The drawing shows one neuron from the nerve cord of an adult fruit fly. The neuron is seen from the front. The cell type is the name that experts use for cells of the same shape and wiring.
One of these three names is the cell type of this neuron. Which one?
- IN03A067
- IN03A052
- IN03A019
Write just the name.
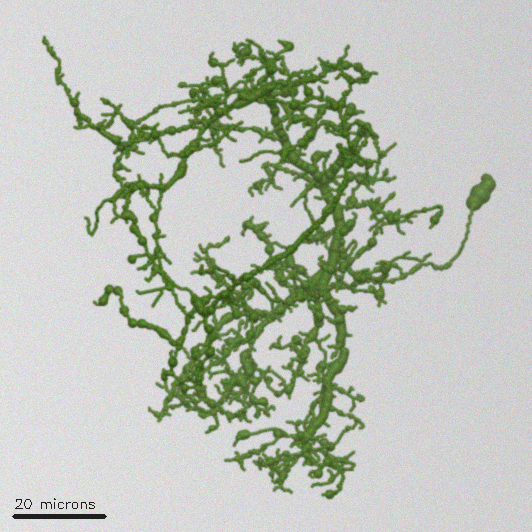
IN03A019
